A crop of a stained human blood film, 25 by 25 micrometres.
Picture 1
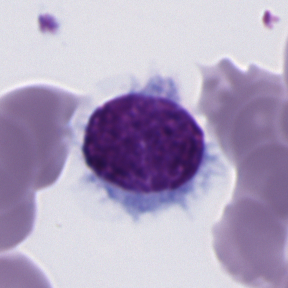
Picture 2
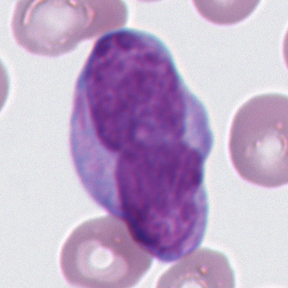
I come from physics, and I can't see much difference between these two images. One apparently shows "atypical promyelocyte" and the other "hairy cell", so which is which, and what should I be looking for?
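Picture 1 shows the hairy cell, and picture 2 shows the atypical promyelocyte. The clearest difference lies at the cell edge: in picture 1, fine hair-like projections fray out from the cytoplasm, most prominently along the top and bottom, whereas the border in picture 2 is smooth and bears no projections. The cell in picture 2 is an elongated oval, about 21 by 12 micrometres, lying tilted from upper left to lower right, and its nucleus fills about 70% of its area. In picture 1 the cytoplasm forms a narrow pale blue rim around the nucleus, in which the dark purple chromatin is fairly evenly spread. The cytoplasm in picture 2 is pale blue as well. No granules can be seen in the hairy cell, and no distinct granules are seen in the atypical promyelocyte.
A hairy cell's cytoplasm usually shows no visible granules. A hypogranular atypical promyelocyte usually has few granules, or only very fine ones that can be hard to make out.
The surroundings also differ: red cells lie close to the hairy cell on its left and right sides, while only non-nucleated red cells lie around the atypical promyelocyte.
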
